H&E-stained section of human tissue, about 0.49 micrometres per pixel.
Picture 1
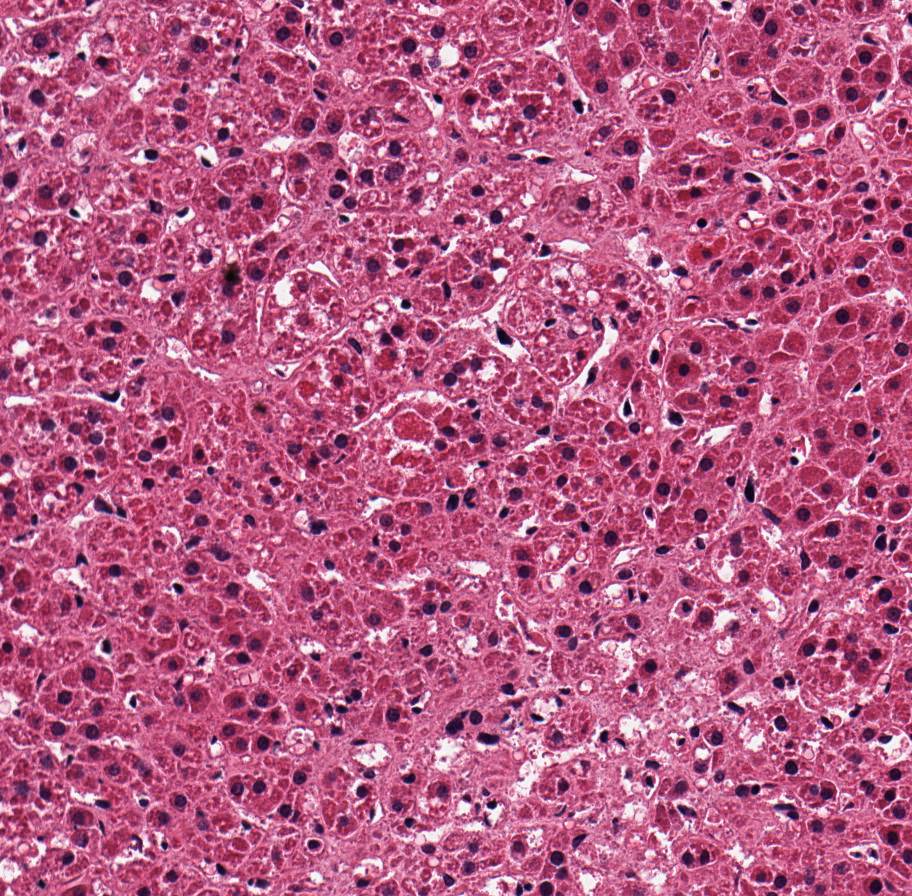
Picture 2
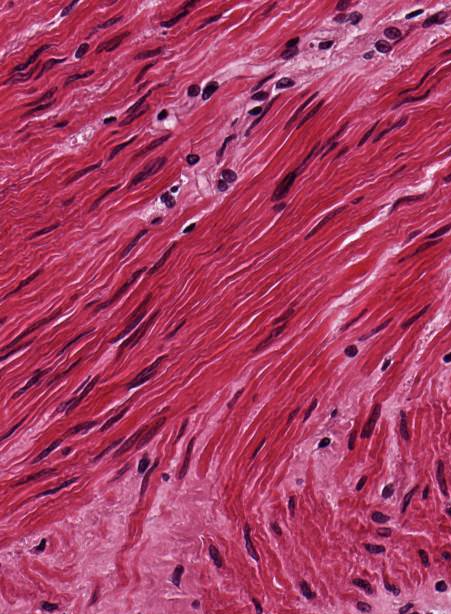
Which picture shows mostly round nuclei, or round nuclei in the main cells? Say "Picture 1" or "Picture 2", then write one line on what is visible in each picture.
Picture 1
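In picture 1: Each polygonal cell usually has a single round dark nucleus placed near its centre.
In picture 2: The muscle cell nuclei are elongated and lie parallel to the long axis of the fibres.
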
